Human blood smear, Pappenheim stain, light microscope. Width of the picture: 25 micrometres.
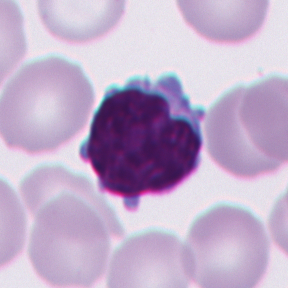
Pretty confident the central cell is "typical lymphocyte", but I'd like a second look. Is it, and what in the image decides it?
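Typical lymphocyte holds up here, and normoblast does not.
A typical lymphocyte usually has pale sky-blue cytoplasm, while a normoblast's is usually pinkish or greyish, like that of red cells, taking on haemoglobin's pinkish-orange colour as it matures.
Cytoplasm colour: pale blue-grey, so the blue sides with the typical lymphocyte, while only the grey tinge could suit a normoblast as well. Granules: none visible in the cytoplasm. Chromatin: dense and dark purple.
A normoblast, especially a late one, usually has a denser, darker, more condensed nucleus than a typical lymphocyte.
Dense, dark chromatin therefore fits both and does not decide on its own. Nucleus: about 10 micrometres across, filling nearly the whole cell and leaving only a scant rim of cytoplasm. Outline: irregular, with small knobby projections along the edge, most numerous at the upper right.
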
